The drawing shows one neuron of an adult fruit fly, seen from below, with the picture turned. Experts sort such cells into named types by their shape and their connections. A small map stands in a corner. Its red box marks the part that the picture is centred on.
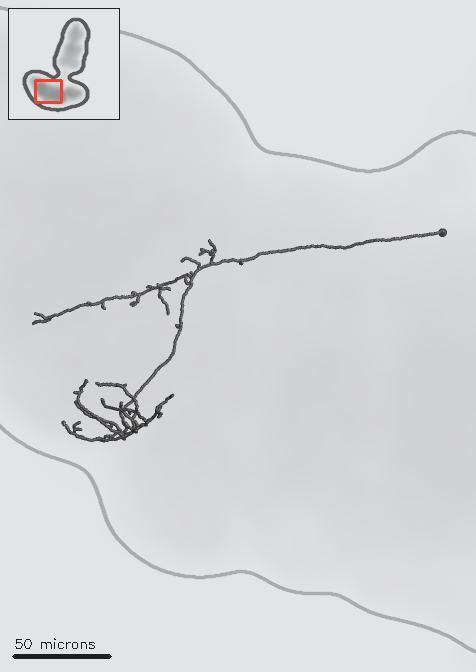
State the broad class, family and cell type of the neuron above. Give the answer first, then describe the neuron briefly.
This is a central-brain intrinsic neuron. Its family is hemilineage DM6_posterior. The cell type is CB1523. It is in the brain and does not reach the nerve cord. From left to right in the picture it spans about 200 microns.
